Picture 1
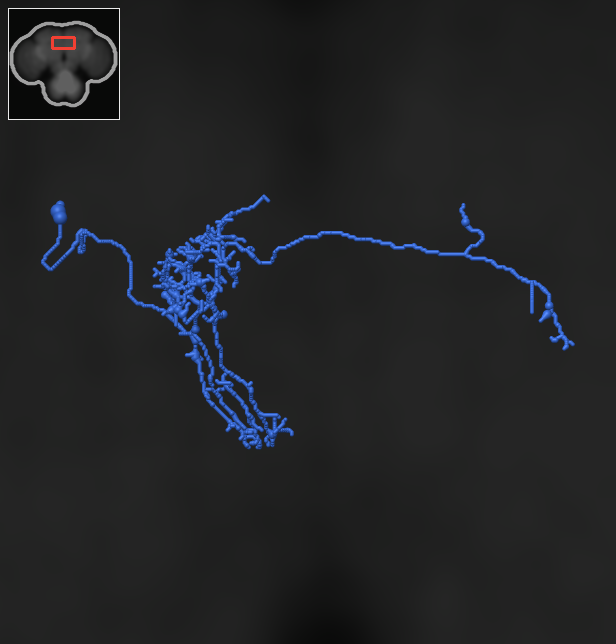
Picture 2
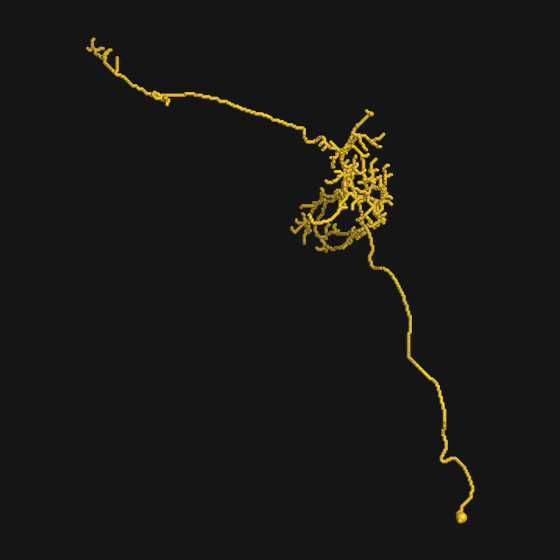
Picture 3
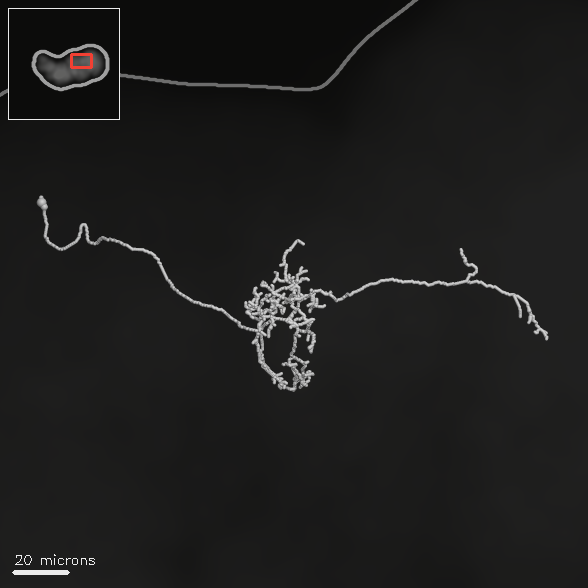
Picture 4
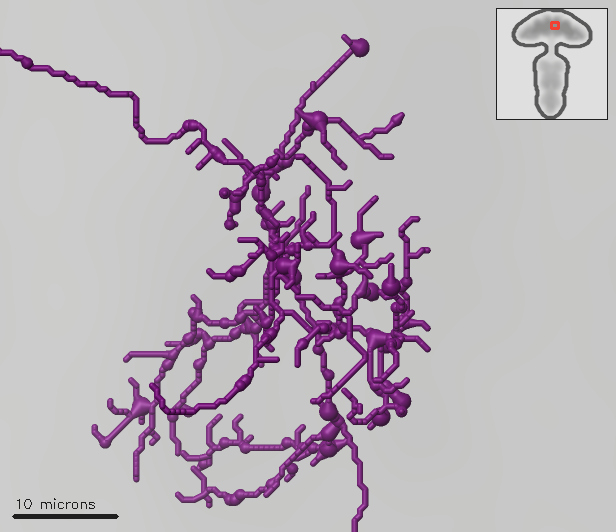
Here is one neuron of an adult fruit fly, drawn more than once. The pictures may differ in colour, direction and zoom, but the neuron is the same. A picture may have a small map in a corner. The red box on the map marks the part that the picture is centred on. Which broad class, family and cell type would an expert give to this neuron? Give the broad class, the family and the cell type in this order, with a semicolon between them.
central-brain intrinsic neuron; class CX; FC2C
